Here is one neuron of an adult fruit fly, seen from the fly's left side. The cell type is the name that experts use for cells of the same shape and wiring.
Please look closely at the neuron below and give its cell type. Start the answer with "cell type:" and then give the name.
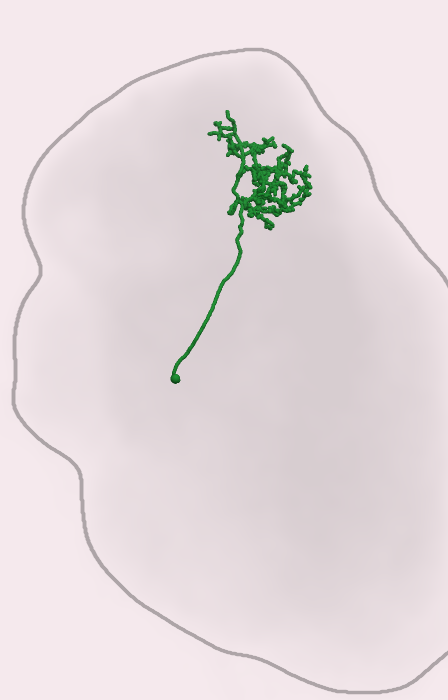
cell type: CB2679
